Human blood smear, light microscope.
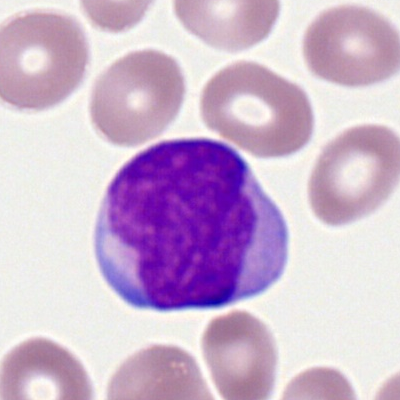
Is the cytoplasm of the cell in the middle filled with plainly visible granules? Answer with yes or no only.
No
